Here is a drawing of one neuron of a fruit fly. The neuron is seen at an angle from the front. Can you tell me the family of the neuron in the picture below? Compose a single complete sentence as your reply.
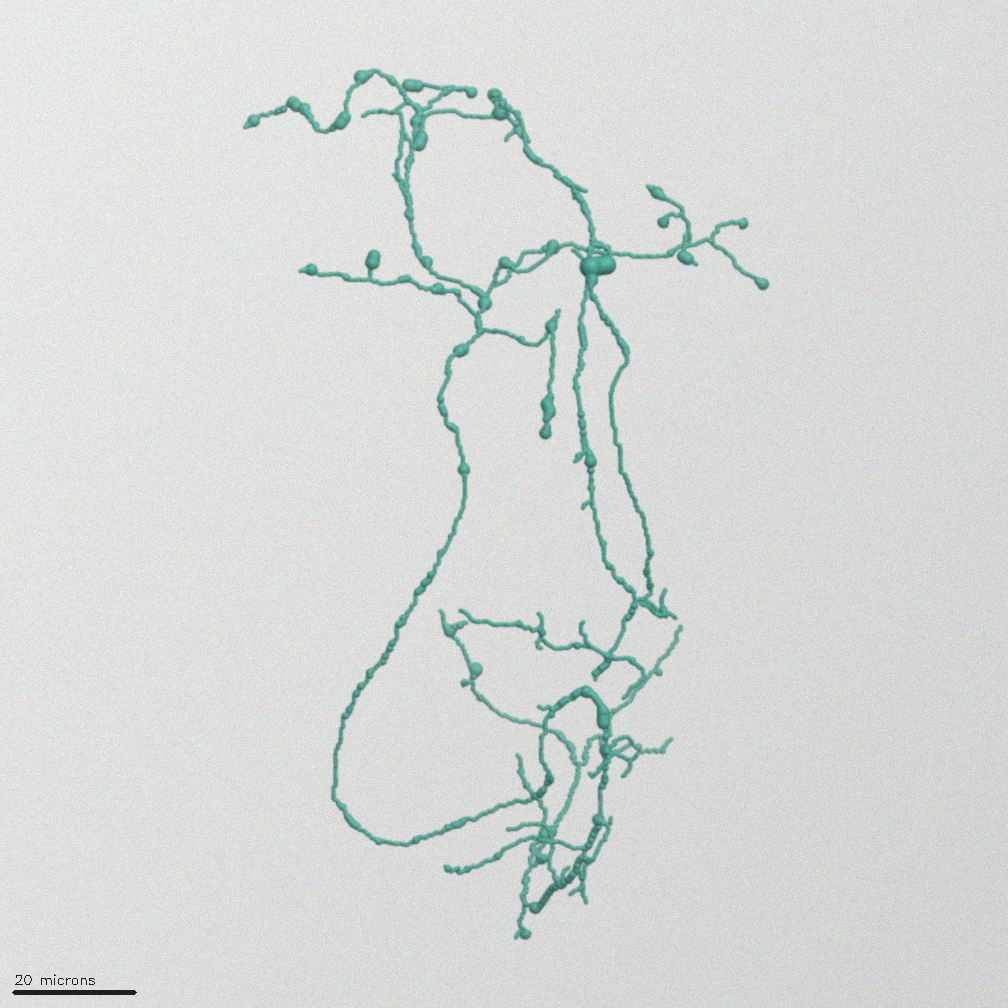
In family terms, the neuron is hemilineage 17A.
